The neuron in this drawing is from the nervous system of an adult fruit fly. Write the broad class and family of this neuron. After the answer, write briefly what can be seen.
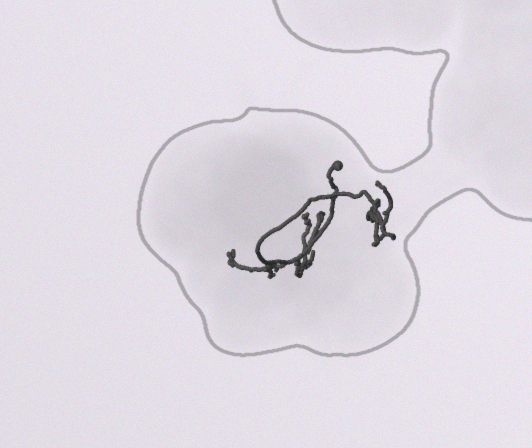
Its broad class is nerve-cord intrinsic neuron. The family is hemilineage 17A. As drawn here it is wider than it is tall.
